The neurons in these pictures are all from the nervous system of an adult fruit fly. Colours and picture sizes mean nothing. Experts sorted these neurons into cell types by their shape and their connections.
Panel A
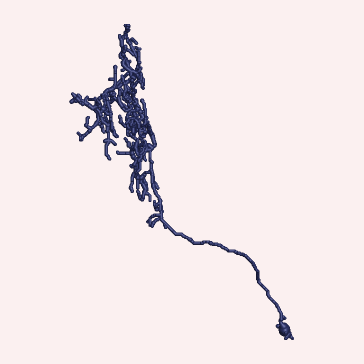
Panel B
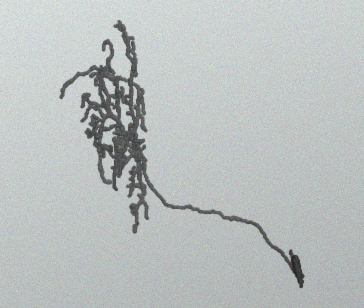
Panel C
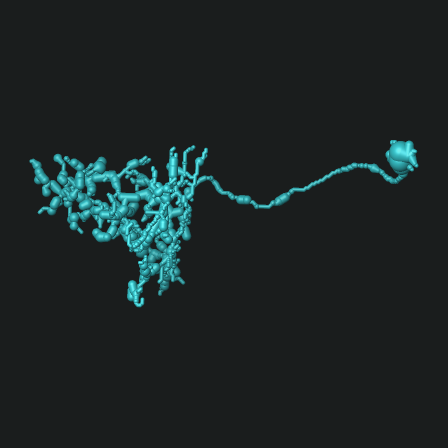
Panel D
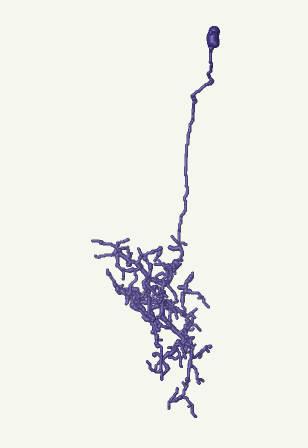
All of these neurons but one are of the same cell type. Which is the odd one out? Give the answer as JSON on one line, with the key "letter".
{"letter": "B"}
